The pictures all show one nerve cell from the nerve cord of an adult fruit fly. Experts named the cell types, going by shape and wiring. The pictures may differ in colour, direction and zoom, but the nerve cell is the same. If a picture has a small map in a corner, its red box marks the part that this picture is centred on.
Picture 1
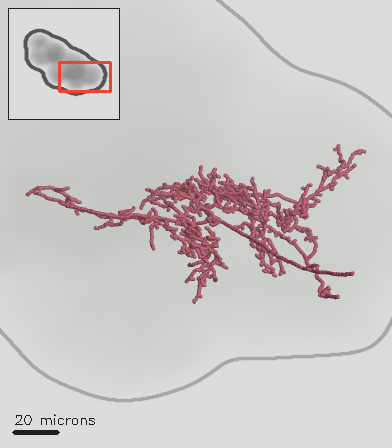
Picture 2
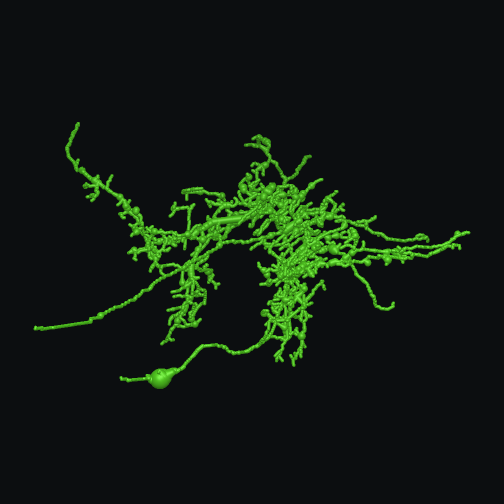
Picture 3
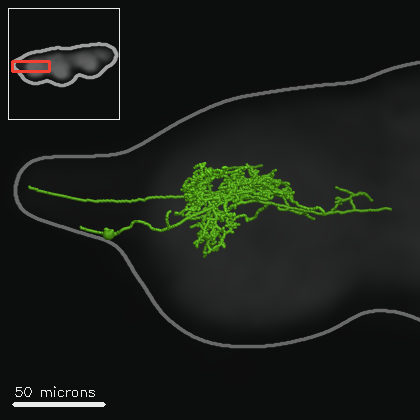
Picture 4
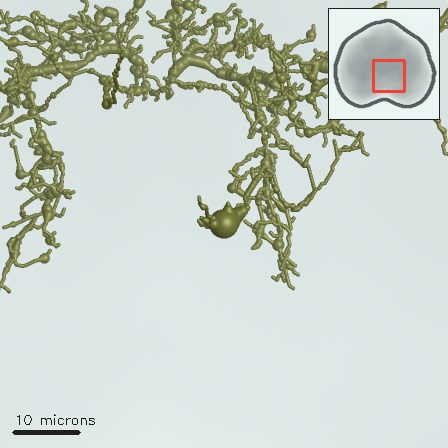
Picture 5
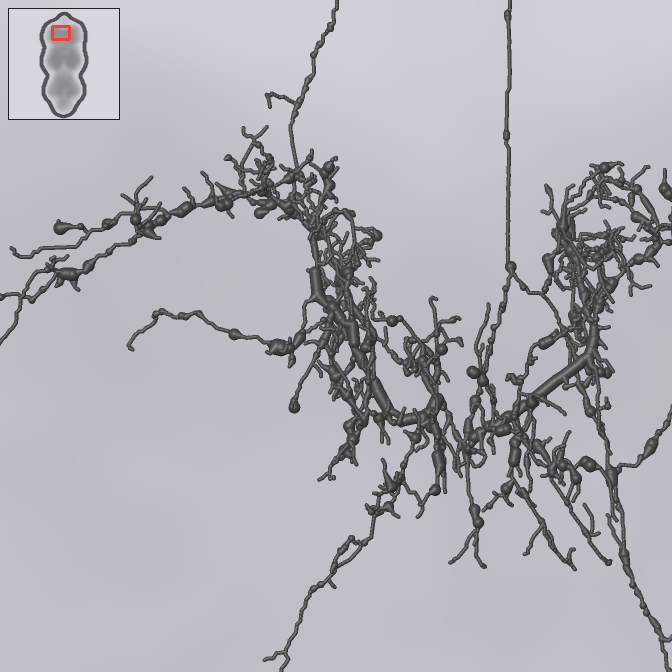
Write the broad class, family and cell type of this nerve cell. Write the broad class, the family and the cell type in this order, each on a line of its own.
ascending neuron
hemilineage 08B
AN08B059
